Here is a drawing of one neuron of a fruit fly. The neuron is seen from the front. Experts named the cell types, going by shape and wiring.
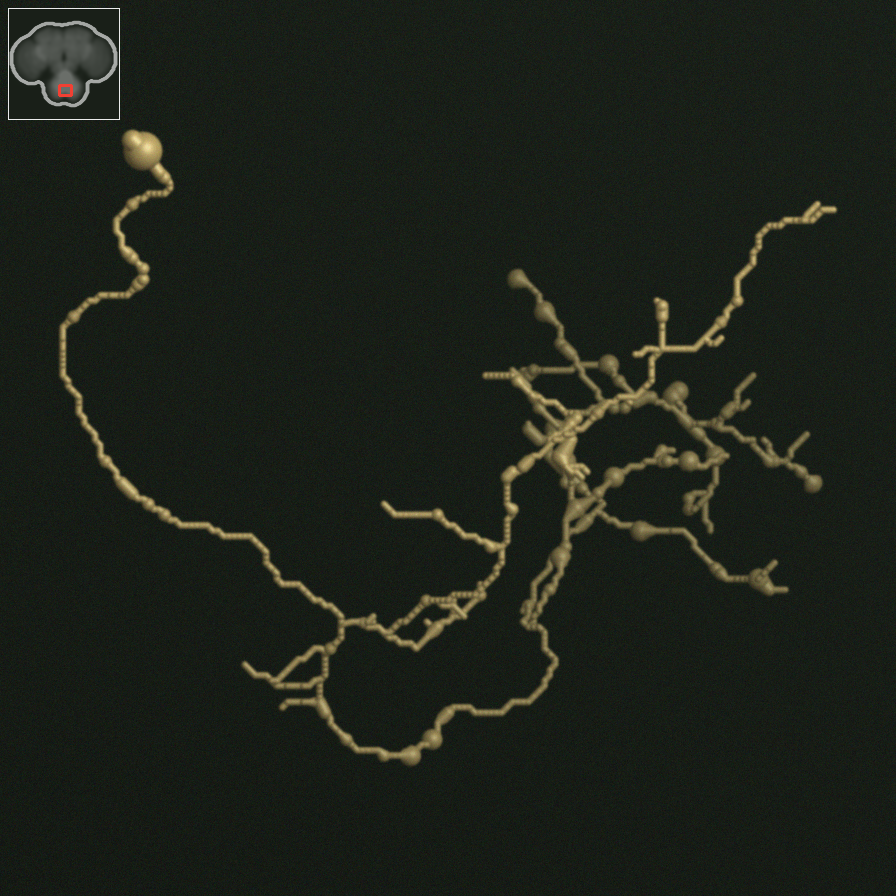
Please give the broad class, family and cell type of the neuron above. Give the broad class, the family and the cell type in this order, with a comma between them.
nerve-cord intrinsic neuron, hemilineage 09B, IN09B053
